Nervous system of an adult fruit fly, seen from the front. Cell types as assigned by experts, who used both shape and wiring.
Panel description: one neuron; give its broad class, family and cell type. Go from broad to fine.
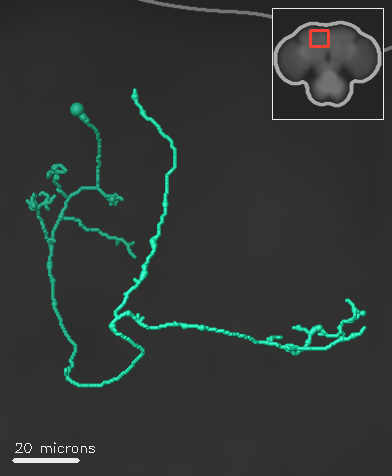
central-brain intrinsic neuron; class Kenyon Cell; KCa'b'-ap2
